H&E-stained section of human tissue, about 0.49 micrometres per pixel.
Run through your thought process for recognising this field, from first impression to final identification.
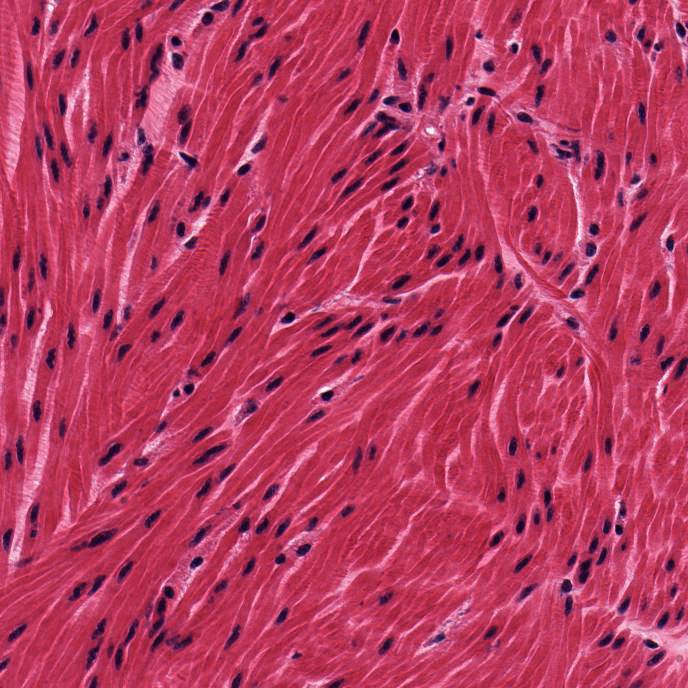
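The field mainly shows smooth muscle. First, fibres cross the centre obliquely from lower left to upper right, their dark blue, elongated oval nuclei lying singly and lengthwise within them.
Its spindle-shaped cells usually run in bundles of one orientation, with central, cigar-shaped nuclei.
Second, only thin, pale pink connective tissue strands part the bundles, clearest at upper right.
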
